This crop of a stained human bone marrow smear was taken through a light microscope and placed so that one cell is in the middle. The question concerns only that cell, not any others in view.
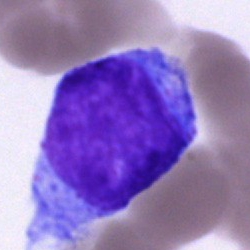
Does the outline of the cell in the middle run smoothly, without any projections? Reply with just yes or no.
No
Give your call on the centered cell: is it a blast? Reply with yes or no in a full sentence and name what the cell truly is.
Yes, the cell that the crop is centred on is a blast.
